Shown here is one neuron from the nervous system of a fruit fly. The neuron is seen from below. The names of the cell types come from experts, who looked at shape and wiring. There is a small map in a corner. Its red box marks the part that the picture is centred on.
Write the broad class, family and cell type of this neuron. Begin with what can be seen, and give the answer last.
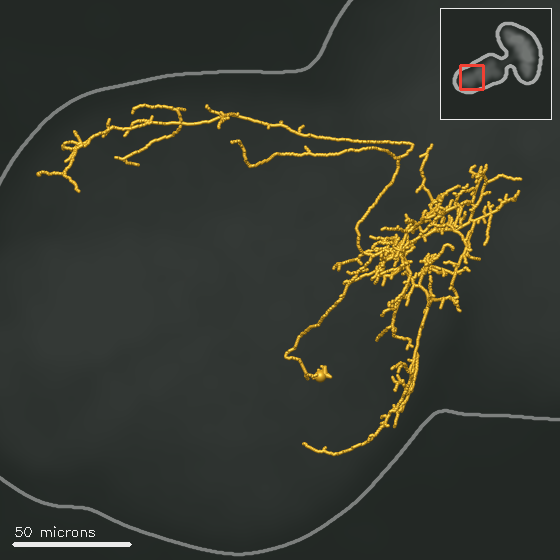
It lies in the nerve cord. From left to right in the picture it spans about 200 microns. Dozens of branch ends can be seen. Its broad class is nerve-cord intrinsic neuron. The family is hemilineage 18B. The cell type is IN18B028.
